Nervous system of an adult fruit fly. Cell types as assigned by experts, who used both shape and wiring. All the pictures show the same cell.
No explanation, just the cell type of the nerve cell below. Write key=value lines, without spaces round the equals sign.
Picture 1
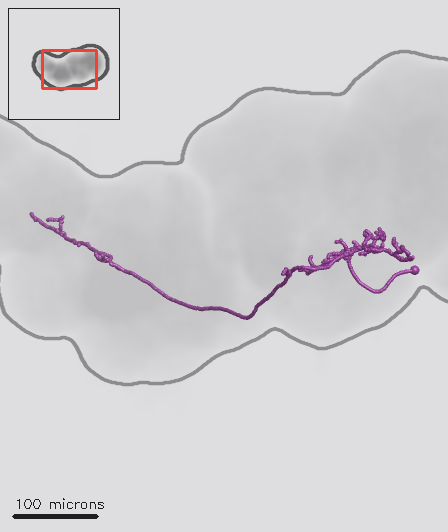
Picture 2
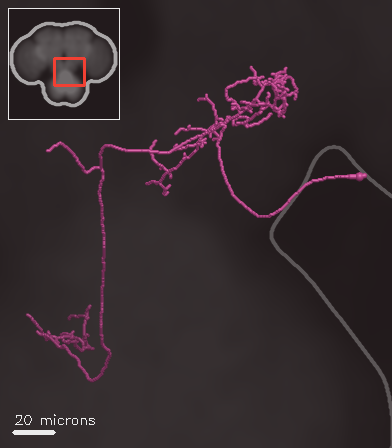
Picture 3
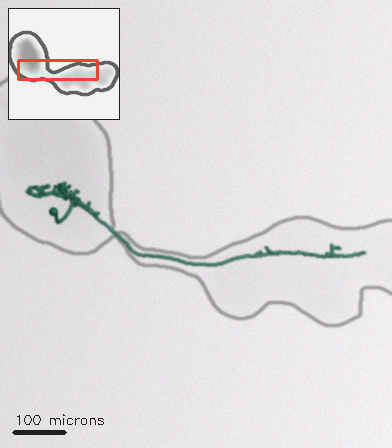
cell_type=DNge090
